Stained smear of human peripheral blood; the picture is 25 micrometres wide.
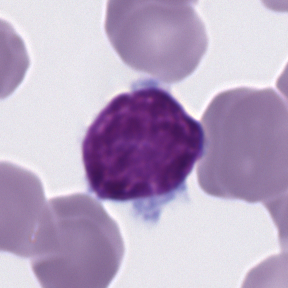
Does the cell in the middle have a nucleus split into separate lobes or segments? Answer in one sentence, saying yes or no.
No, one compact round, oval or kidney-shaped mass makes up the nucleus of this cell.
